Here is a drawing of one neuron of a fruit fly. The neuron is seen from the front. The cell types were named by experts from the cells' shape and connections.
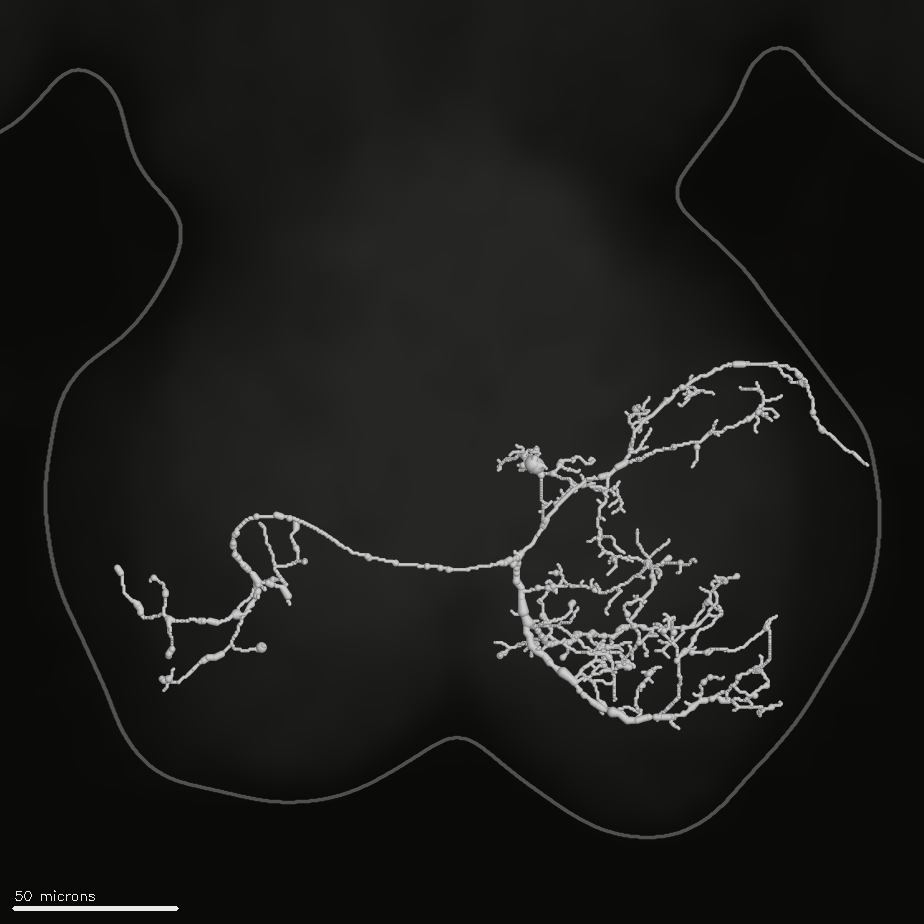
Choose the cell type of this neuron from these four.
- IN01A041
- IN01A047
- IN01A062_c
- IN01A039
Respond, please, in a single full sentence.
The cell type IN01A041 includes this neuron.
